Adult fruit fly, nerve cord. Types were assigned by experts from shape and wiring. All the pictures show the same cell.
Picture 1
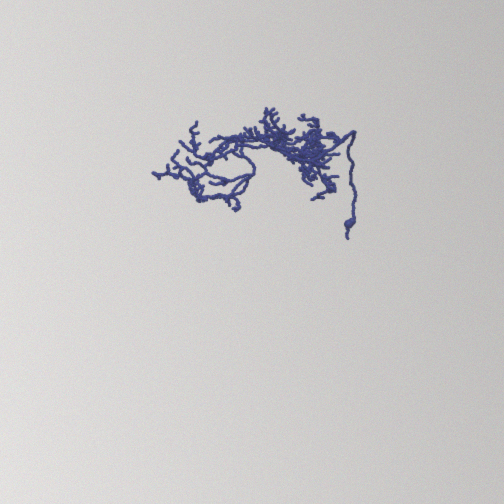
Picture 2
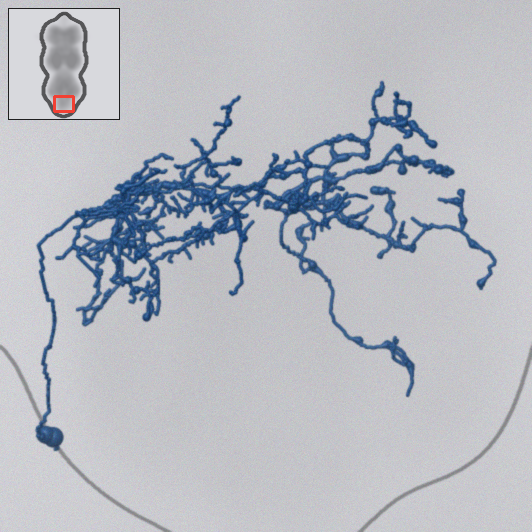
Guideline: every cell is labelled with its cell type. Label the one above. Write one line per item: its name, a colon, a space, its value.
cell type: INXXX268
